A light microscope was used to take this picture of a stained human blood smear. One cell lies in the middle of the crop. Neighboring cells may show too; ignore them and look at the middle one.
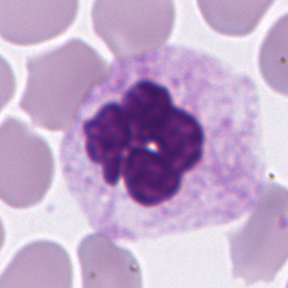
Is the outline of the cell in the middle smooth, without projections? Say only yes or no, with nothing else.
Yes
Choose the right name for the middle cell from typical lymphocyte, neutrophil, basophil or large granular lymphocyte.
neutrophil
